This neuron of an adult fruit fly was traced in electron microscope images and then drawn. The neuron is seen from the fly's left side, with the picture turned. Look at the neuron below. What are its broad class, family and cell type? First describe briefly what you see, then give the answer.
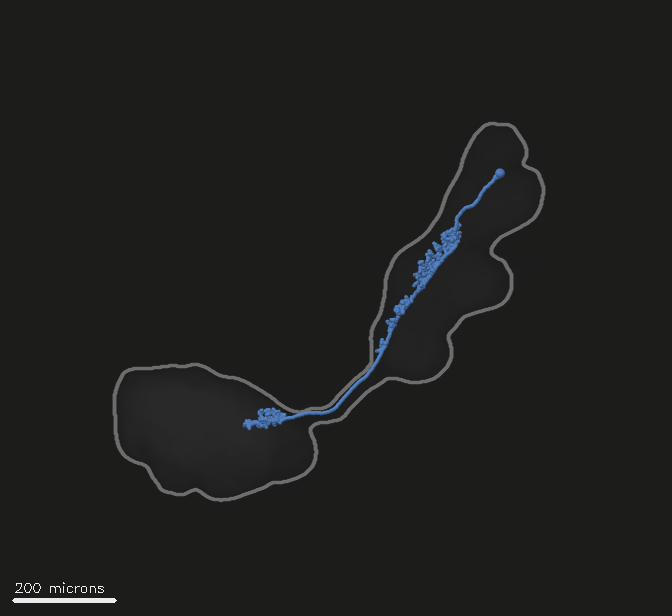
Its cell body lies at the upper right of the picture. By the scale bar it is about 500 microns wide in this view. It is an ascending neuron. Its family is hemilineage 06B. It is of cell type AN06B014.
